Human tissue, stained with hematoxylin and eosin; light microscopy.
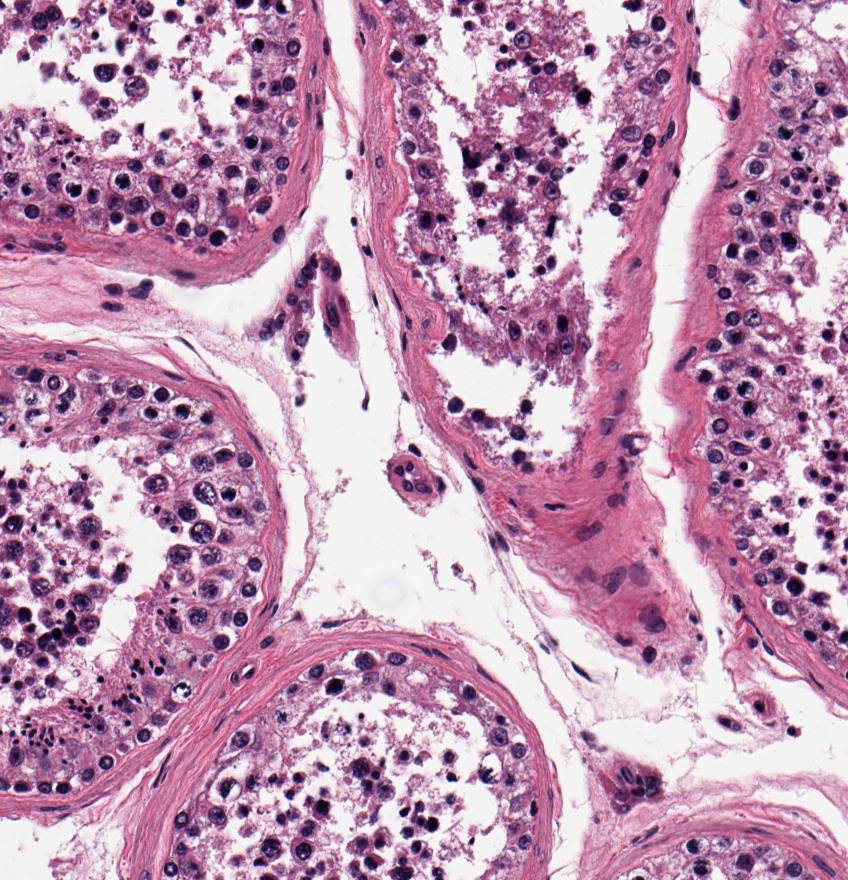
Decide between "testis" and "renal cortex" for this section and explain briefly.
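Testis, I think. What decides it is the tubule lining: a multilayered epithelium of germ cells with many round nuclei, some large with clumped chromatin. Then, right of centre between the tubules, there is a cluster of large polygonal cells with abundant eosinophilic cytoplasm and round nuclei. Beyond that, I see rounded to elongated tubules cut across in pale, loose interstitial spaces, with a small pink-walled vessel near the centre.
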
